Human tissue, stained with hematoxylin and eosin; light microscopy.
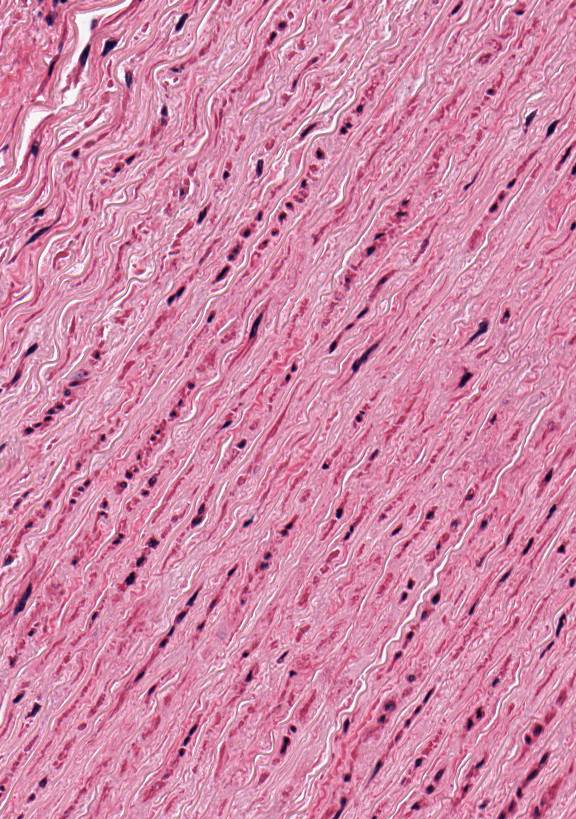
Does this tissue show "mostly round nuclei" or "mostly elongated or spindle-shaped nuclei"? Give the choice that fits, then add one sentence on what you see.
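Mostly elongated or spindle-shaped nuclei. The nuclei are dark, thin and elongated, with their long axes lying along the fibres.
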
